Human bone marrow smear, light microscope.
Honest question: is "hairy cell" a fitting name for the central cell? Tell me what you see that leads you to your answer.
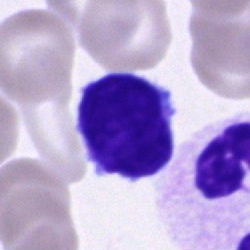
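First point: the cytoplasm is scant, at most a thin rim around a nucleus that fills almost the whole cell.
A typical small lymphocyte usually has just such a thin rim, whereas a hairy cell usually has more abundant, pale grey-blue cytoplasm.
The name hairy cell therefore does not fit; this is a lymphocyte. Second point: the outline is roughly round and the chromatin dense and dark purple. Third point: no nucleolus can be seen.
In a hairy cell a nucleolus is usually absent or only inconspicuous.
Its absence here thus does not count against hairy cell. Last point: small blunt projections stick out from the upper right edge.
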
